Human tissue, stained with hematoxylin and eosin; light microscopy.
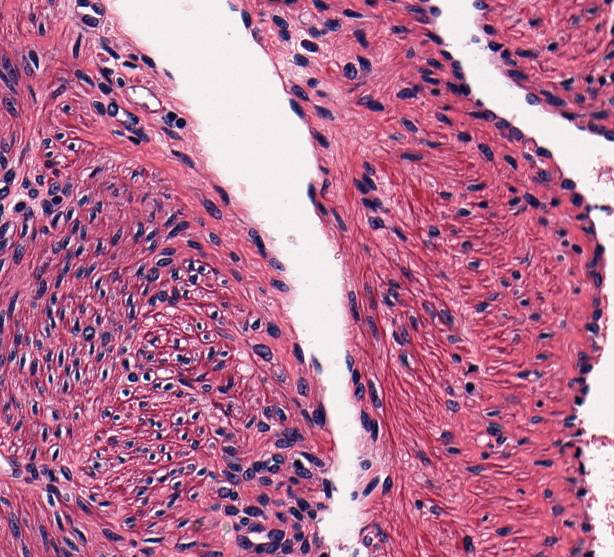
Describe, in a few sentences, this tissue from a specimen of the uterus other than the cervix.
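Spindle cells, pink fibrillar cytoplasm, in intersecting bundles. Lengthwise-cut cells: nuclei elongated, blunt-ended, dark purple. Lower middle of left piece: bundle cut across, round nuclei, many with clear halos. No glands or epithelial tubules in any tissue piece.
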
